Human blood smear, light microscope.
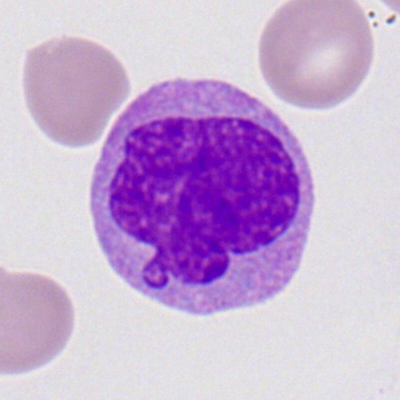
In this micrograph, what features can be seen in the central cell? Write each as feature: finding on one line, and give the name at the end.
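Outline: nearly round, and smooth
Nucleus: fills most of the cell, leaving a rim of cytoplasm all around
Cytoplasm: a fine, dusty granular texture
Vacuoles: none that I can see
Name: monocyte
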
